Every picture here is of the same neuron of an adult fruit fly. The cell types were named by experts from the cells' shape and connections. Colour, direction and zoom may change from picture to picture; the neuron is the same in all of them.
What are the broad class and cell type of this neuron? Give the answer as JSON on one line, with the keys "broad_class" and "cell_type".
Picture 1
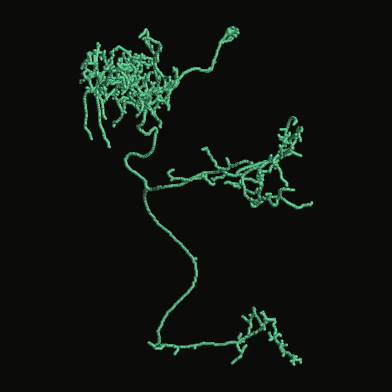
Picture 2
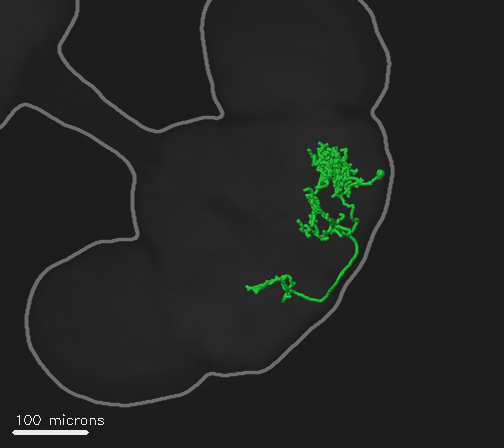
{"broad_class": "central-brain intrinsic neuron", "cell_type": "CL021"}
